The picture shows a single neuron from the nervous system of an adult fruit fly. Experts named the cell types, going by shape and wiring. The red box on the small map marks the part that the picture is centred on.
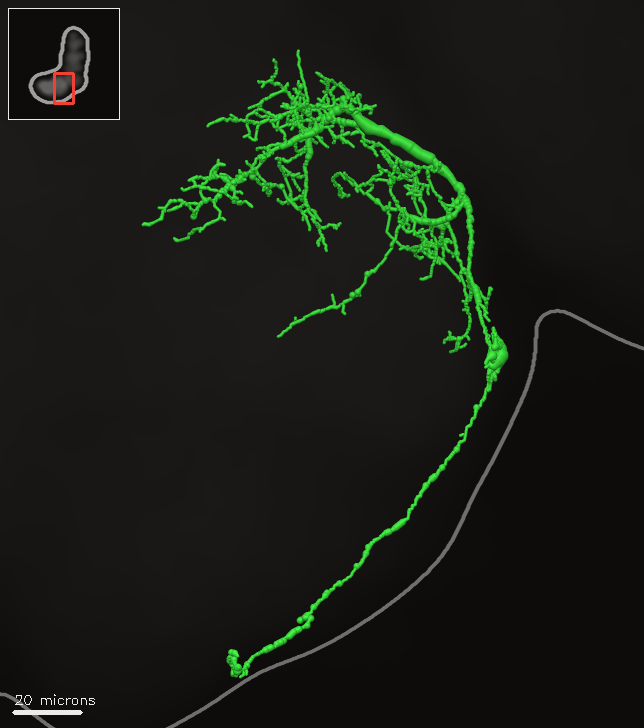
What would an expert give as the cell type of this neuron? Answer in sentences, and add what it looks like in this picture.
It is of cell type GNG649. It is a motor neuron of the brain. Its cell body lies on the right of the picture. From top to bottom in the picture it spans about 190 microns. Dozens of branch ends can be seen.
